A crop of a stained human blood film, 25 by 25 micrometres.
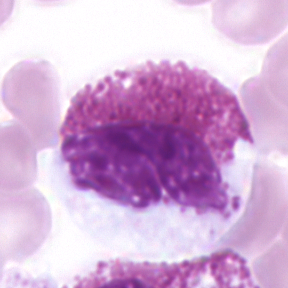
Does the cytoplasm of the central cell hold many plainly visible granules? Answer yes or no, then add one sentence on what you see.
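Yes. The granules are packed most densely in the upper part of the cell.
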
